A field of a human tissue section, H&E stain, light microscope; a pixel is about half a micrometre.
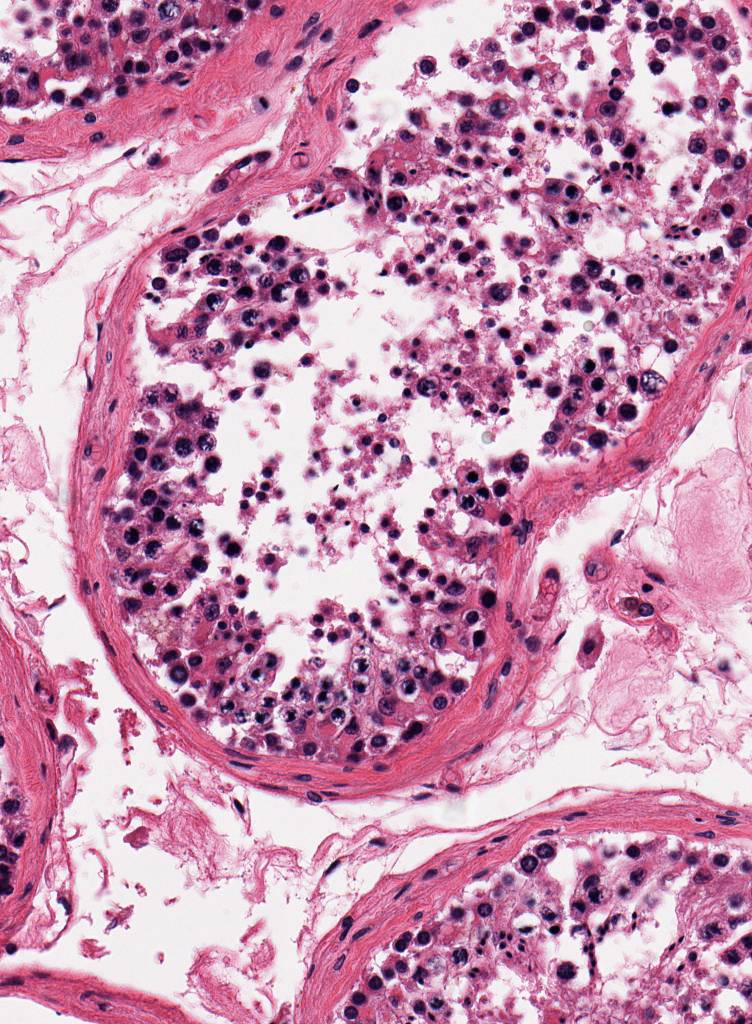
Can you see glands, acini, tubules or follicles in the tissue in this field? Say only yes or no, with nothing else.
Yes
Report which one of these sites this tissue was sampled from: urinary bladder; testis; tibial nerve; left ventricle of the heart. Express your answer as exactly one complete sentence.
The section was made from a sample of the testis.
